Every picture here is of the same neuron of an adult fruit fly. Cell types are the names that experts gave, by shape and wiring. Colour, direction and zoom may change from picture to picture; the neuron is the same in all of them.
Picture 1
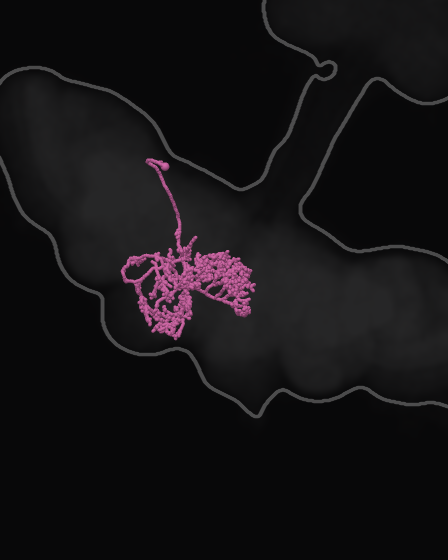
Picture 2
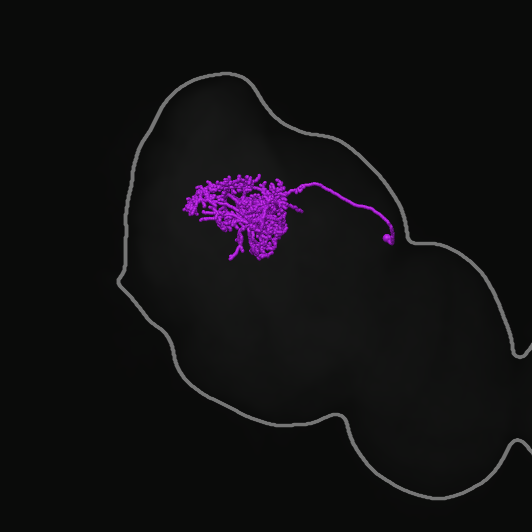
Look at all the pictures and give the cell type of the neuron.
FB4N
